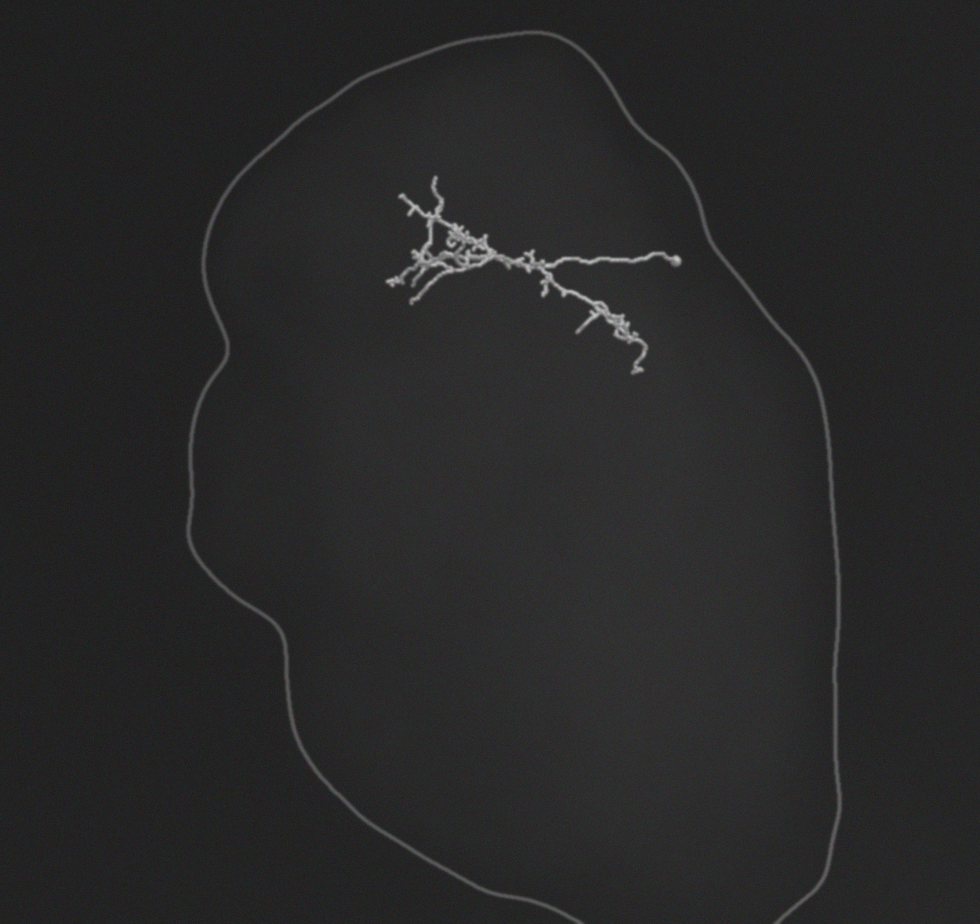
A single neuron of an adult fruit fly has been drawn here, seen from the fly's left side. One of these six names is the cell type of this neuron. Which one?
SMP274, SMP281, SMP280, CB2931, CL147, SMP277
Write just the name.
CL147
